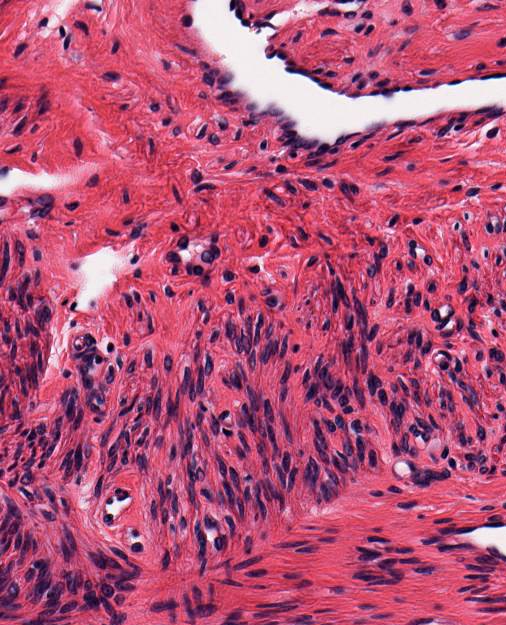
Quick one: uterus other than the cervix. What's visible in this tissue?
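Spindle cells make up the field, gathered into interlacing fascicles that run in different directions. Their nuclei are elongated and stain dark. The cytoplasm is pink and fibrillary. A few small thin-walled vessels are present, one of them at the lower left.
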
